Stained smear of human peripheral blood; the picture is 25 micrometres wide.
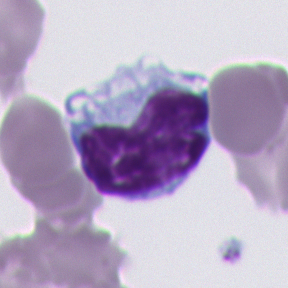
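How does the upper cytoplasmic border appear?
It is ragged, with fine irregular projections.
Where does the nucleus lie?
In the lower part, beneath a broad band of cytoplasm; only a thin rim lines the nucleus below.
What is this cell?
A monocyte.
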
